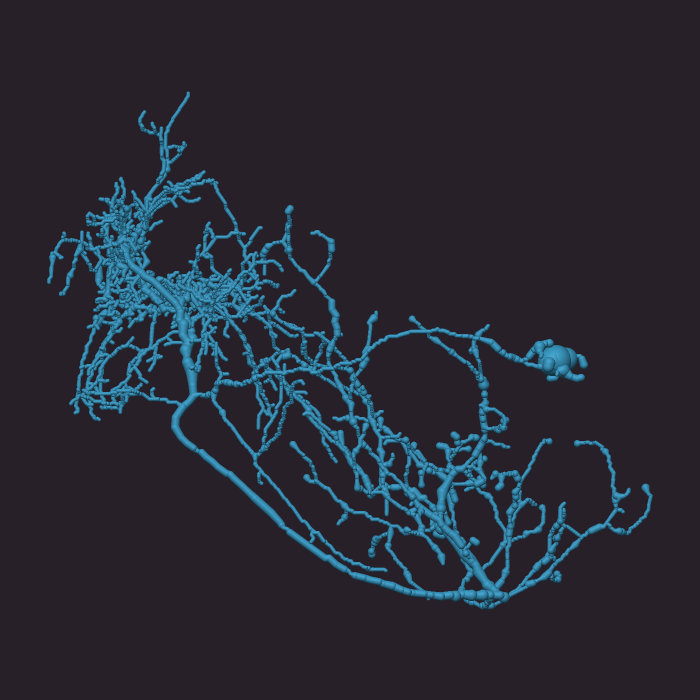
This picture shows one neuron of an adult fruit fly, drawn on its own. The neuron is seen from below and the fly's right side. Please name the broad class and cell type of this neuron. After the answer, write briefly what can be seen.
Its broad class is central-brain intrinsic neuron. The cell type is PLP016. The picture shows more than a hundred branch ends. In this view it is about as wide as it is tall.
